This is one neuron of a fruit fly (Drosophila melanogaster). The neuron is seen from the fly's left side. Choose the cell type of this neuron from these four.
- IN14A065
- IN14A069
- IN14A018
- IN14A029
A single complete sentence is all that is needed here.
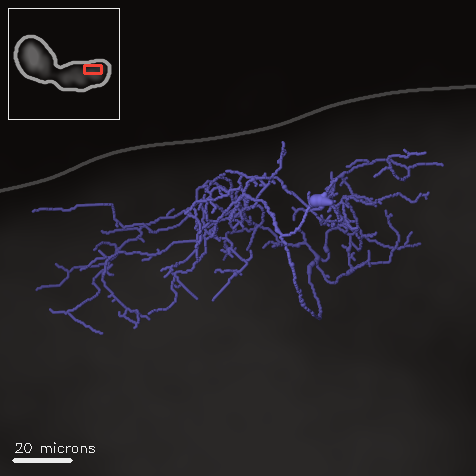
This neuron represents the cell type IN14A029.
